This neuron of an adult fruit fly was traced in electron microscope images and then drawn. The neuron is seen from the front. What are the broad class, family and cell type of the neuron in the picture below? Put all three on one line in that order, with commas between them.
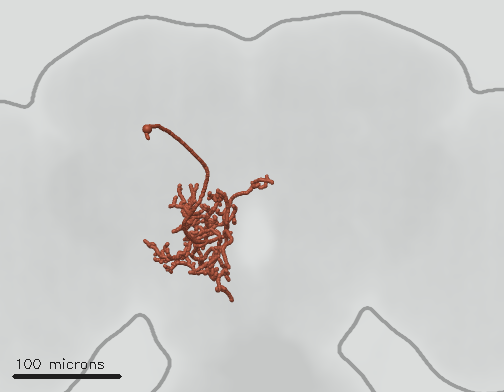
central-brain intrinsic neuron, hemilineage WEDd1, PS041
